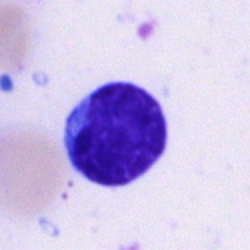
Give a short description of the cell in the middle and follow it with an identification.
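Outline checked first: the cell is round, its edge smooth. Next, the nucleus shows no visible nucleolus. The cytoplasm, checked for granules, shows none. No vacuoles are found anywhere in the cell. The cell is a lymphocyte.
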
